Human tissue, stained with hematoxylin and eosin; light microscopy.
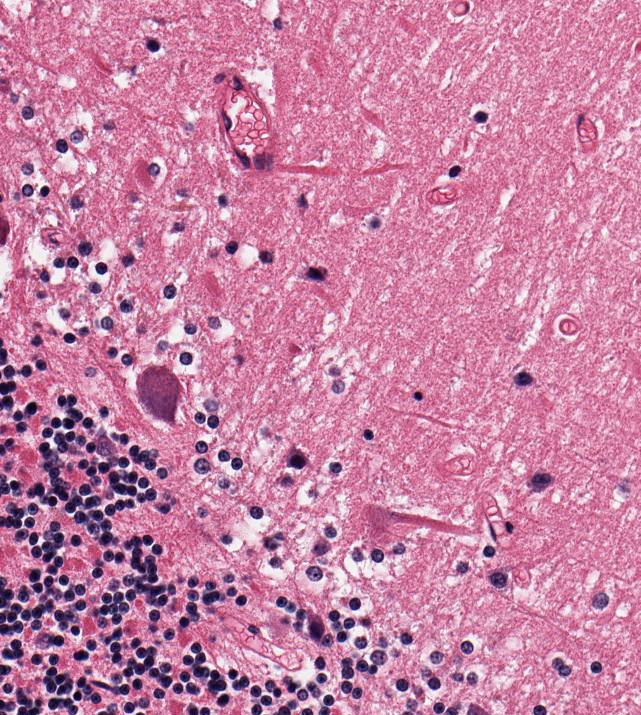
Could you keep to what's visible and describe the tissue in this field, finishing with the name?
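A dense sheet of small round, darkly stained nuclei with scant cytoplasm fills the lower left corner. The upper right is pale pink, finely fibrillar neuropil with only sparse nuclei. One large neuron cell body with purple cytoplasm lies left of centre on their border. This is cerebellum.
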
